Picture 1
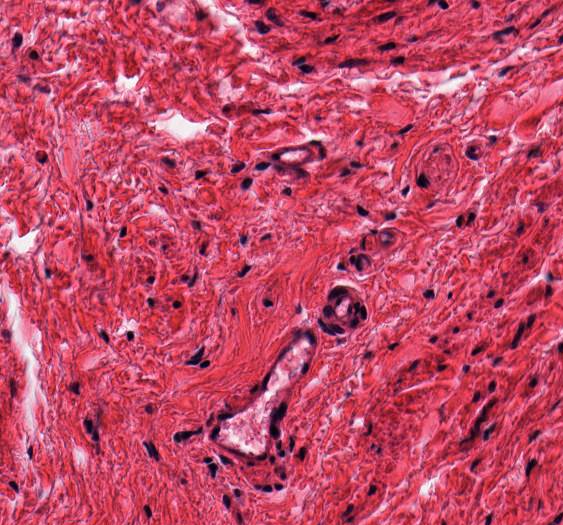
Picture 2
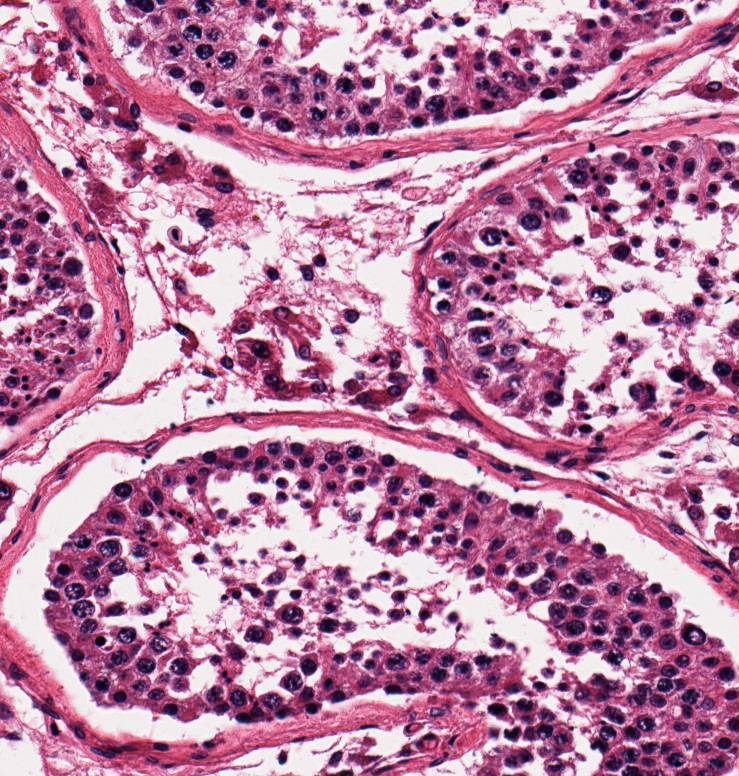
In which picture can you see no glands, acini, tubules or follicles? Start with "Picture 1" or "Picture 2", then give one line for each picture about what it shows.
Picture 1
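In picture 1: No epithelium or glands are present anywhere in the field.
In picture 2: The field shows cut profiles of four rounded tubules arranged around a central area of interstitial tissue.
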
